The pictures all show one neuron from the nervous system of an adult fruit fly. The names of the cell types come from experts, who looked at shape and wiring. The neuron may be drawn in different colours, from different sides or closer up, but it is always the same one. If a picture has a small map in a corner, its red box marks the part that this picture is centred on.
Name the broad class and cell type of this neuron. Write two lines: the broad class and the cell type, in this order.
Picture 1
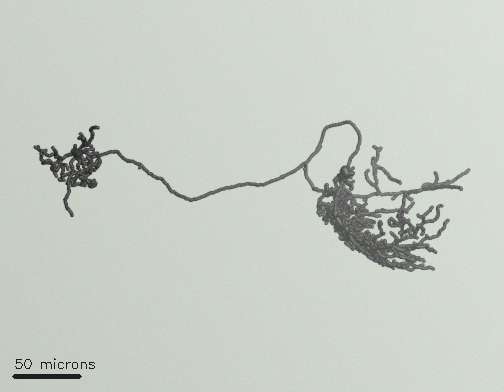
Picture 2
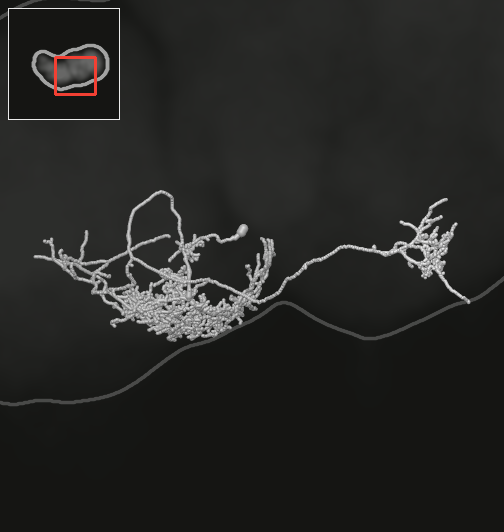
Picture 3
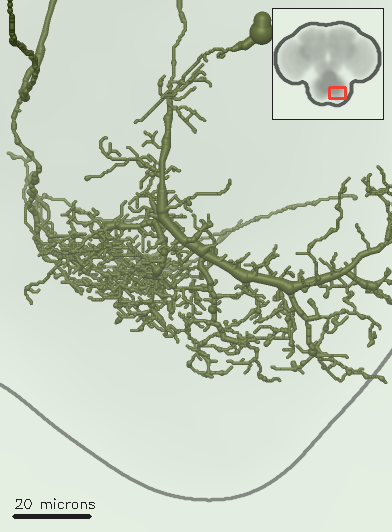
ascending neuron
ANXXX041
